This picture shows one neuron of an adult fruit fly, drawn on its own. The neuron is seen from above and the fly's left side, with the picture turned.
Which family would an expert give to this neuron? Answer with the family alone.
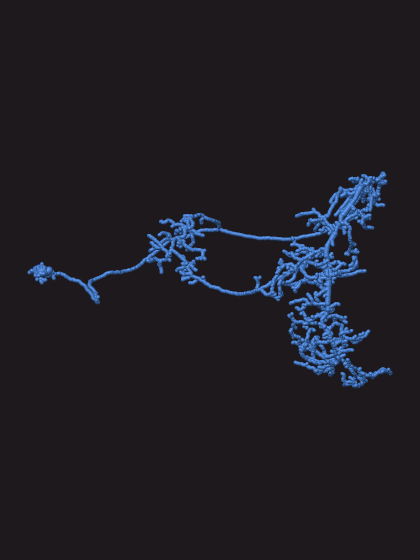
hemilineage 17B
